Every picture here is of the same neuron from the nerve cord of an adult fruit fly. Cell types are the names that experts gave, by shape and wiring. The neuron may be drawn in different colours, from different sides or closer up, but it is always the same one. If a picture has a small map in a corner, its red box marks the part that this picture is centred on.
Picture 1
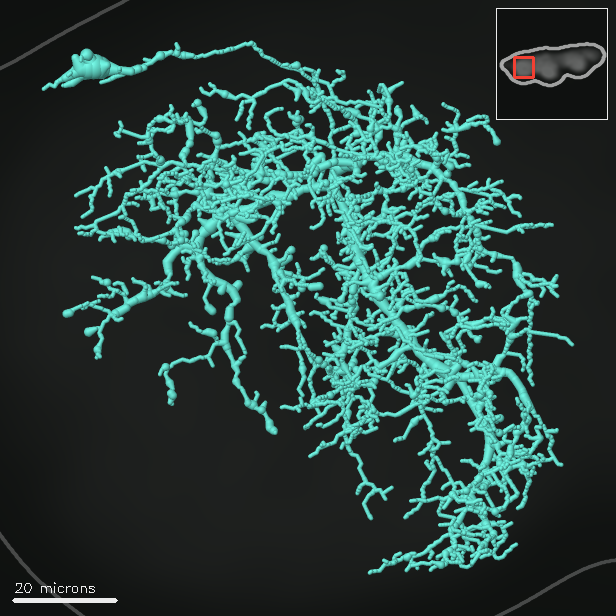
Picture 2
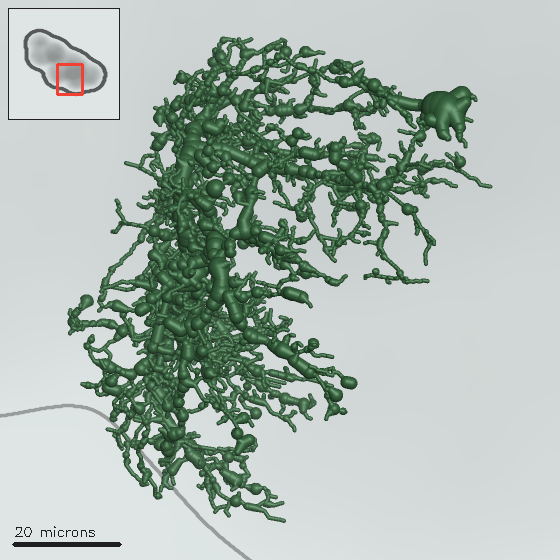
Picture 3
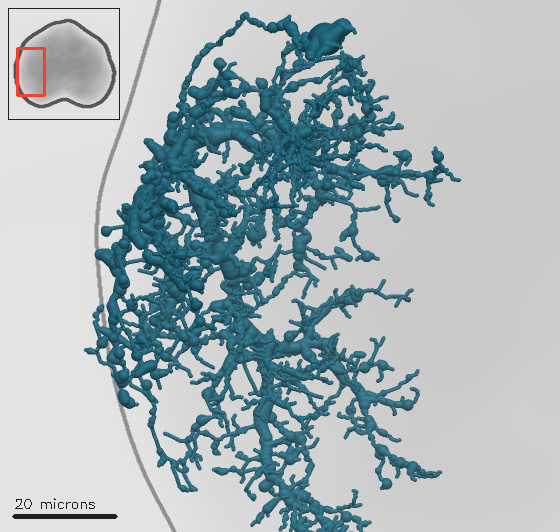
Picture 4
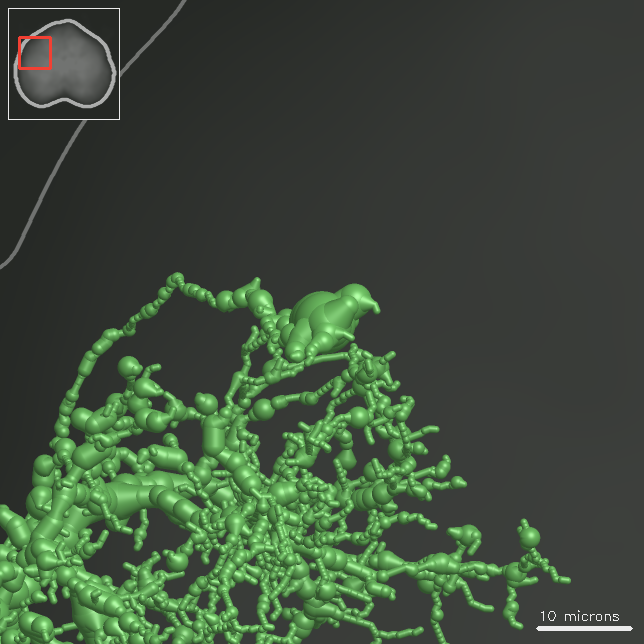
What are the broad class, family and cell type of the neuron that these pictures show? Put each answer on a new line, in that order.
nerve-cord intrinsic neuron
hemilineage 19A
IN19A022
